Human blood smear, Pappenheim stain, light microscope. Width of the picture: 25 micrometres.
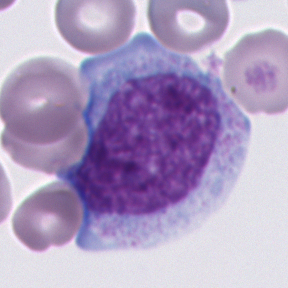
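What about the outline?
Irregular and angular; I see several pointed corners.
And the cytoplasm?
Pale grey-blue, turning deeper blue at its outer edge, with fine purple granules scattered through it and no vacuoles visible.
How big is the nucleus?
About 16 by 11 micrometres.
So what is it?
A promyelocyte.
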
